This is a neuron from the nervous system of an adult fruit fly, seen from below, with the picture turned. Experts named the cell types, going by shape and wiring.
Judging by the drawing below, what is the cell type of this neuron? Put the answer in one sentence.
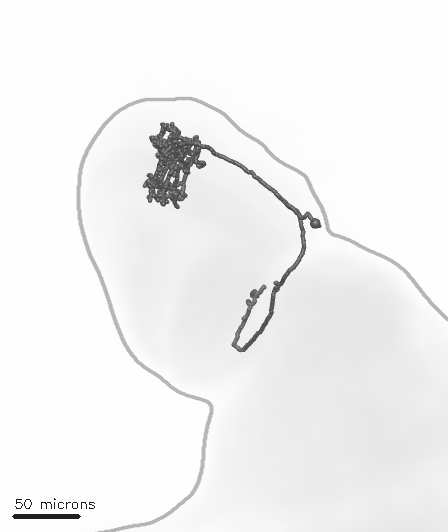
The cell type is MeLo1.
